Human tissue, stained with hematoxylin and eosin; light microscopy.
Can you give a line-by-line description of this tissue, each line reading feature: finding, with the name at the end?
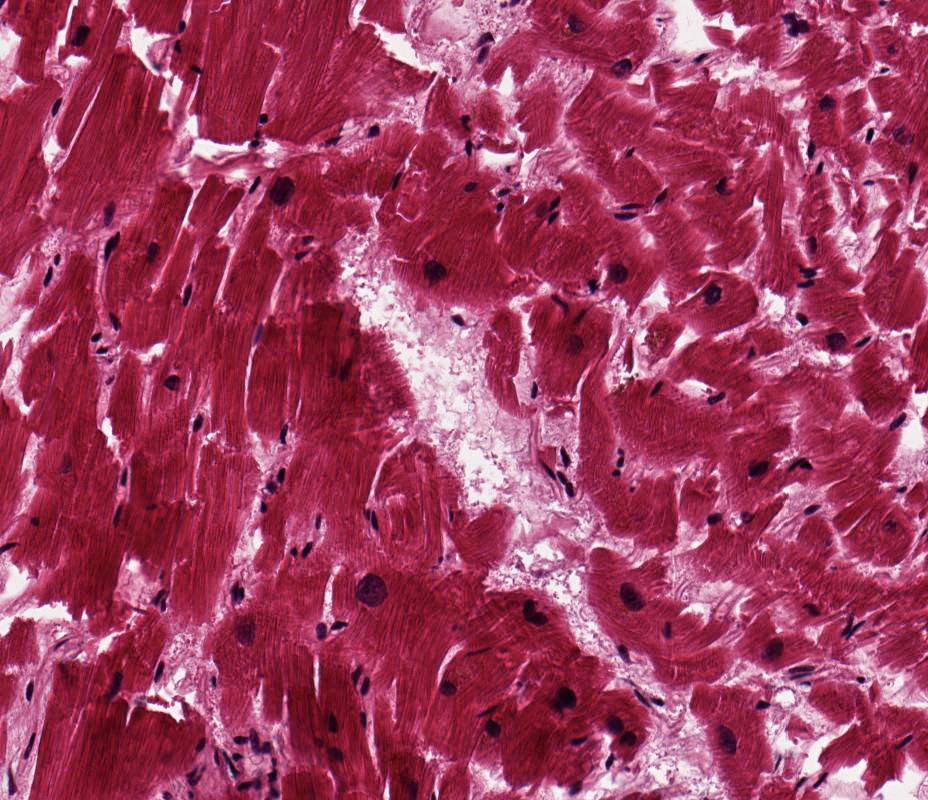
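Nuclear position: central in each fibre, not at the edge
Large nuclei: scattered, rounded, darkly stained, such as in the lower middle
Cytoplasm: deep pinkish red all over
Stroma: thin, between fibres, with small dark elongated nuclei
Name: left ventricle of the heart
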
